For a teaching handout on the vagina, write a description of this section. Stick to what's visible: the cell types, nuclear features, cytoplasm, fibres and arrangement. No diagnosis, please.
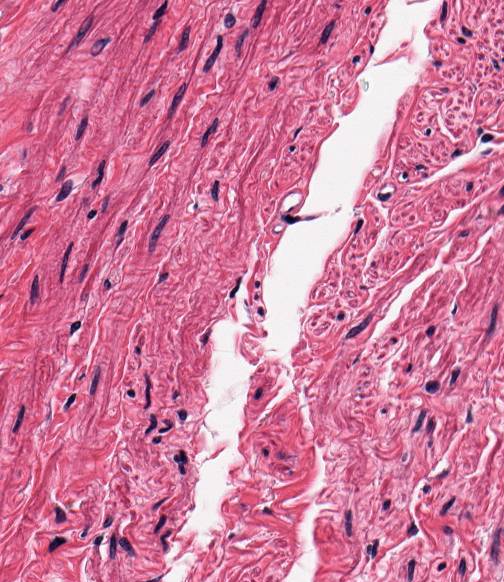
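See the narrow white cleft running diagonally from upper right to lower centre, splitting the field into left and right blocks. On the left, fibres cut lengthwise run obliquely from lower left to upper right, their dark, elongated, spindle-shaped nuclei lying parallel. On the right, many fibres are cut across: rounded pink profiles with small round nuclei.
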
